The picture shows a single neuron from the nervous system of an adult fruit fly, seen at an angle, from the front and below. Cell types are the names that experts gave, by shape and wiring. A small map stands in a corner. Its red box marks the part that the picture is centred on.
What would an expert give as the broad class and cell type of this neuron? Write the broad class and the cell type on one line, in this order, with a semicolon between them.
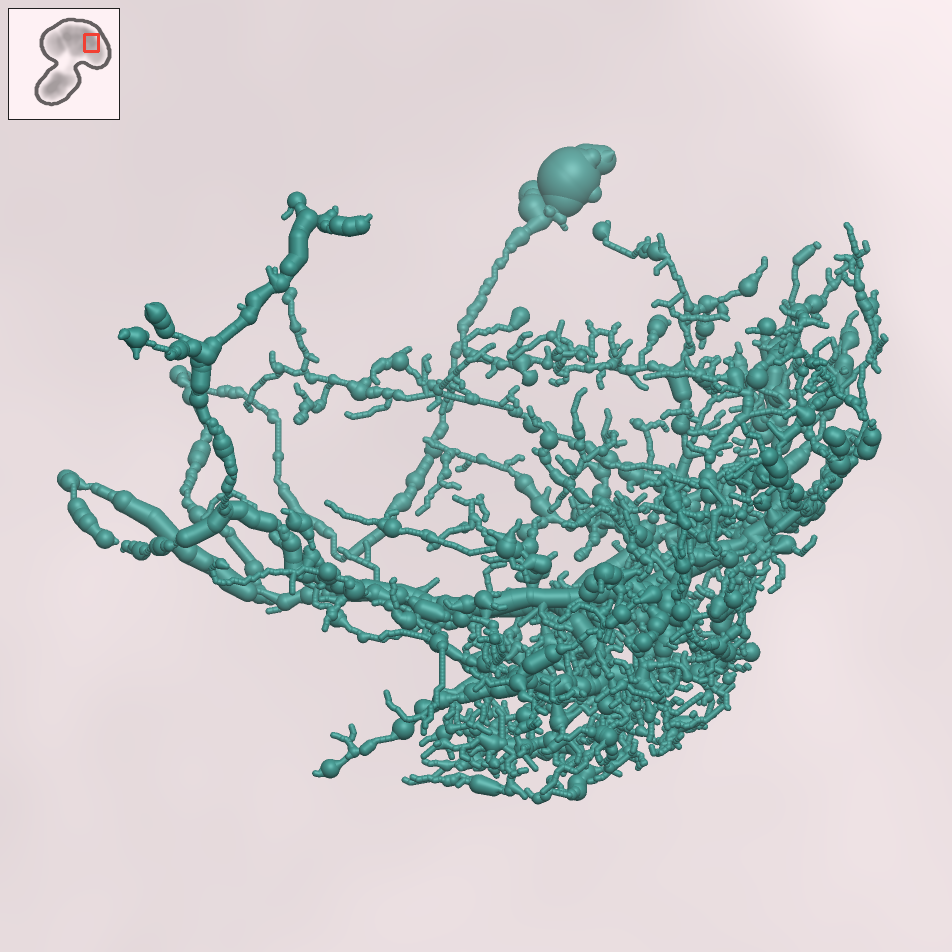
central-brain intrinsic neuron; PVLP135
